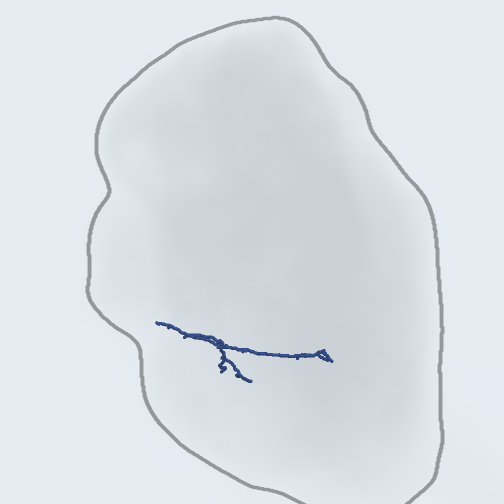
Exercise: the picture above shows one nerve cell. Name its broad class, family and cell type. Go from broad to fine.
sensory neuron entering the brain; class mechanosensory; JO-DA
